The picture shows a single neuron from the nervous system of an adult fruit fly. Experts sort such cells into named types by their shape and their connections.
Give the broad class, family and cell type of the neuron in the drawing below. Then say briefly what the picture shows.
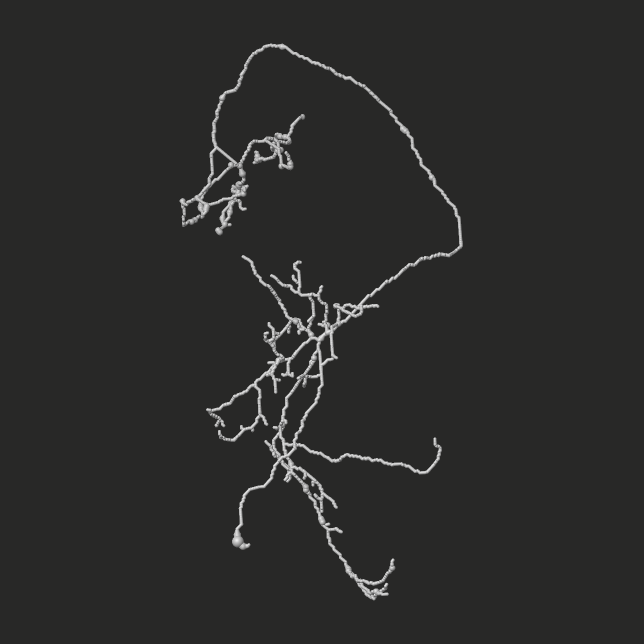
It is a central-brain intrinsic neuron. Its family is hemilineage DM5_central. It is of cell type CB1554. Dozens of branch ends can be seen. As drawn here it is taller than it is wide.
